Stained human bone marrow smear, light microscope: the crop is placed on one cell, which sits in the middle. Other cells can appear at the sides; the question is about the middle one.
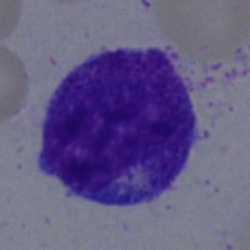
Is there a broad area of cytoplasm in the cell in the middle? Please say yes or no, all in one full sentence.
No, the cell does not have plenty of cytoplasm; its nucleus fills most of it.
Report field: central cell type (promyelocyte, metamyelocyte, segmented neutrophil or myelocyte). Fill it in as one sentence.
The center cell of this crop is a promyelocyte.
